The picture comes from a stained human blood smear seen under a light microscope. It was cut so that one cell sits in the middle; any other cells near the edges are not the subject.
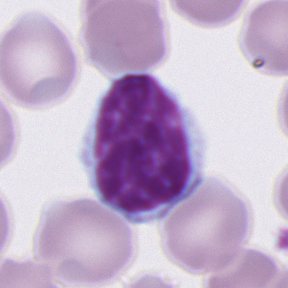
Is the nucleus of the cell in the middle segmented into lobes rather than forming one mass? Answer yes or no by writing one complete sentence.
No, its nucleus is undivided, compact and round, oval or kidney-shaped.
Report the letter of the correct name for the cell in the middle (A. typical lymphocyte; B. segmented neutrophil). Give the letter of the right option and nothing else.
A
